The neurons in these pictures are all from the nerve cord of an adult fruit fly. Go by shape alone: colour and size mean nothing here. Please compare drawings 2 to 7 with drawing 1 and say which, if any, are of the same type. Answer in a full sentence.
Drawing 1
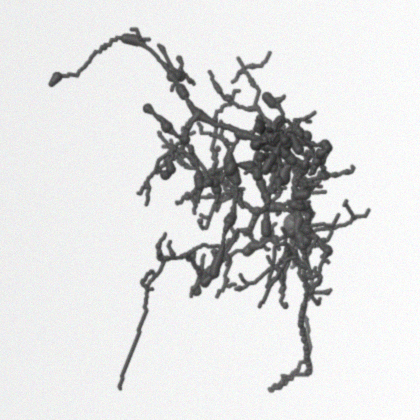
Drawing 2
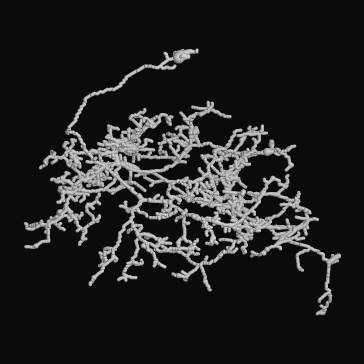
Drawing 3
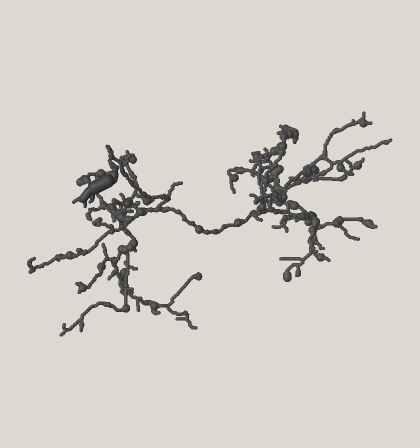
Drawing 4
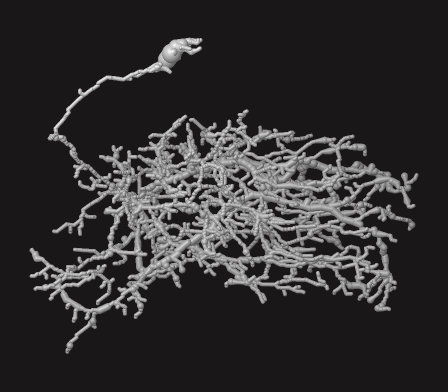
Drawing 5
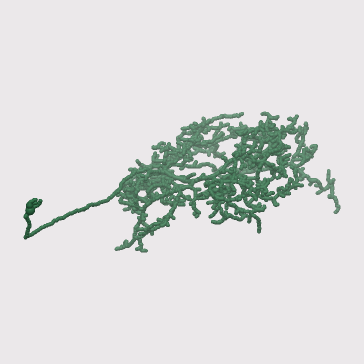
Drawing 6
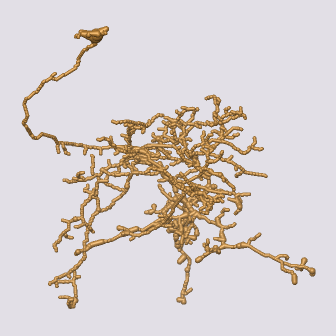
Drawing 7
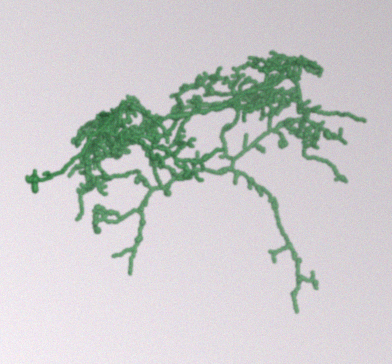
Drawing 6 is of the same cell type.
